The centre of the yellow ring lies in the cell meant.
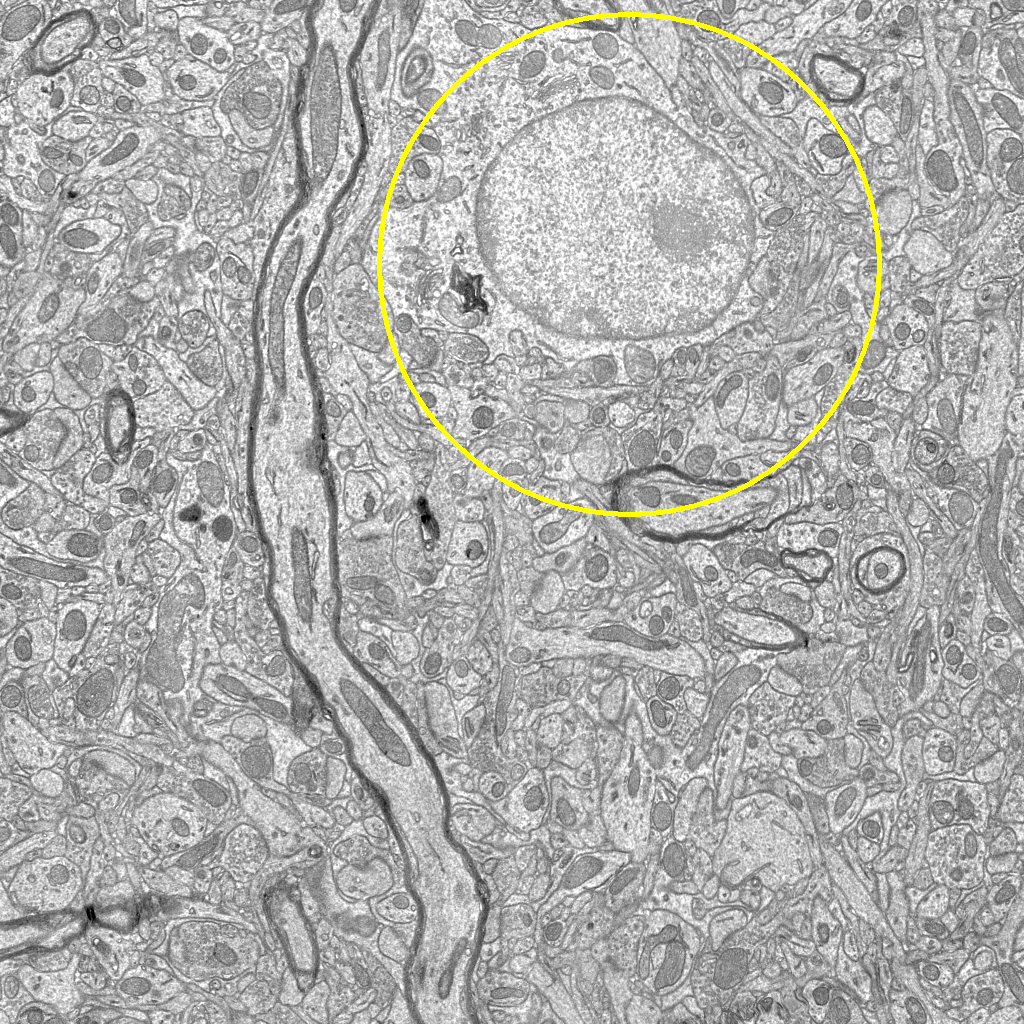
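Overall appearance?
One large oval nuclear profile, smooth envelope, no deep infoldings.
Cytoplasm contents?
Golgi stacks above and left of the nucleus; one dark, irregular dense body to its left.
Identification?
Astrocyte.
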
